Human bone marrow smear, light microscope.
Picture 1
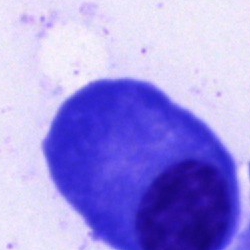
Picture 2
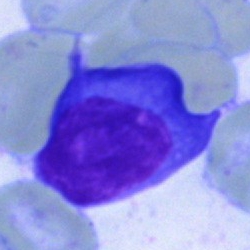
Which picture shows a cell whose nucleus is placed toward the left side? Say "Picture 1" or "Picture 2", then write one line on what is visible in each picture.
Picture 2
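What picture 1 shows: The nucleus sits eccentrically, pushed toward the lower right of the cell.
What picture 2 shows: The nucleus sits eccentrically toward the lower left of the cell.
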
